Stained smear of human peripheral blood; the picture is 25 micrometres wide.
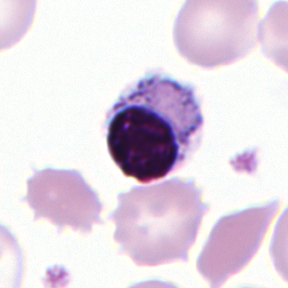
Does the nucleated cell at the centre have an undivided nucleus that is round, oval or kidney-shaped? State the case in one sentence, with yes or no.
Yes, there is one compact nucleus, round, oval or kidney-shaped, in this cell.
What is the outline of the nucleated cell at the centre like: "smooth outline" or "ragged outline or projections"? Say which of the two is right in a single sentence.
Rough rather than smooth is the outline of this cell.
